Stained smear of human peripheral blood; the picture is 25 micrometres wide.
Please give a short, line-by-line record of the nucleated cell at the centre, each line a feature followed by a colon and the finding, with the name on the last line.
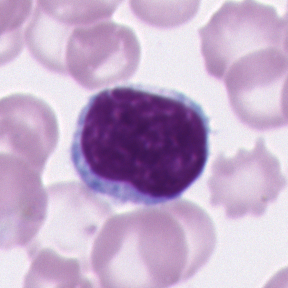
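Cell: about 12 micrometres across
Nucleus: rounded, shallow notch in lower edge
Nuclear size: about 11 by 9 micrometres
Nuclear share: about 80% of cell area
Chromatin: dense, dark purple, coarse clumps separated by paler streaks
Cytoplasm: narrow pale blue rim around nucleus
Rim: widest at lower left, very thin at upper right
Name: typical lymphocyte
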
